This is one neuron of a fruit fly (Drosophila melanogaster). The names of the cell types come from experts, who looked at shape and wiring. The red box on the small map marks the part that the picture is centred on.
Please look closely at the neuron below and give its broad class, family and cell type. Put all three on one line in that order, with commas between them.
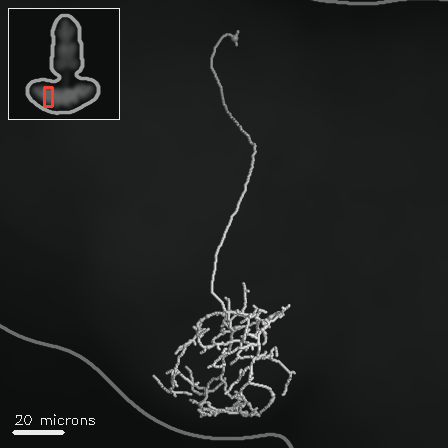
central-brain intrinsic neuron, hemilineage VLPp1, AVLP549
